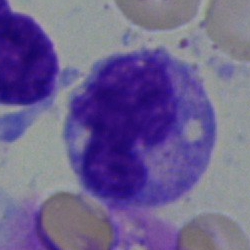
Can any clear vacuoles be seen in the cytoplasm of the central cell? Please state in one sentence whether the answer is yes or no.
Yes, there are one or more clear vacuoles within the cytoplasm of this cell.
